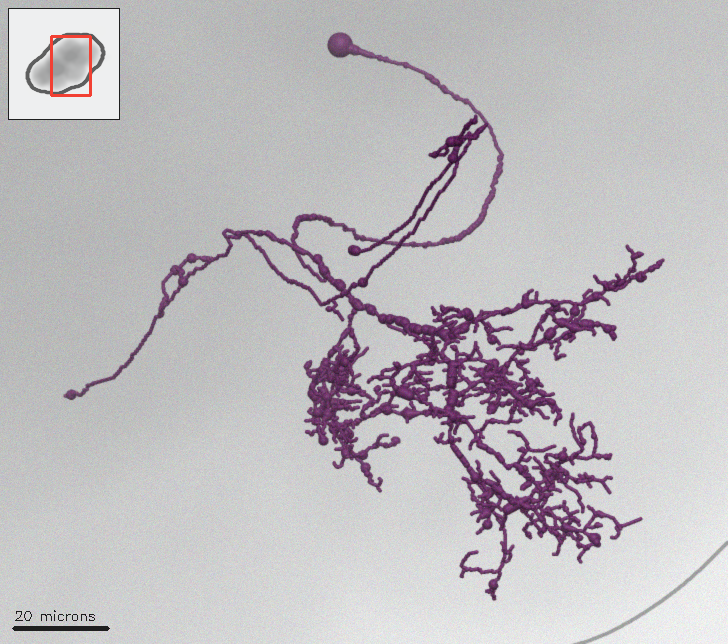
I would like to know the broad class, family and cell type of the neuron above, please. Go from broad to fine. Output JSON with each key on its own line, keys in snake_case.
{
 "broad_class": "nerve-cord intrinsic neuron",
 "family": "hemilineage 23B",
 "cell_type": "IN23B073"
}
